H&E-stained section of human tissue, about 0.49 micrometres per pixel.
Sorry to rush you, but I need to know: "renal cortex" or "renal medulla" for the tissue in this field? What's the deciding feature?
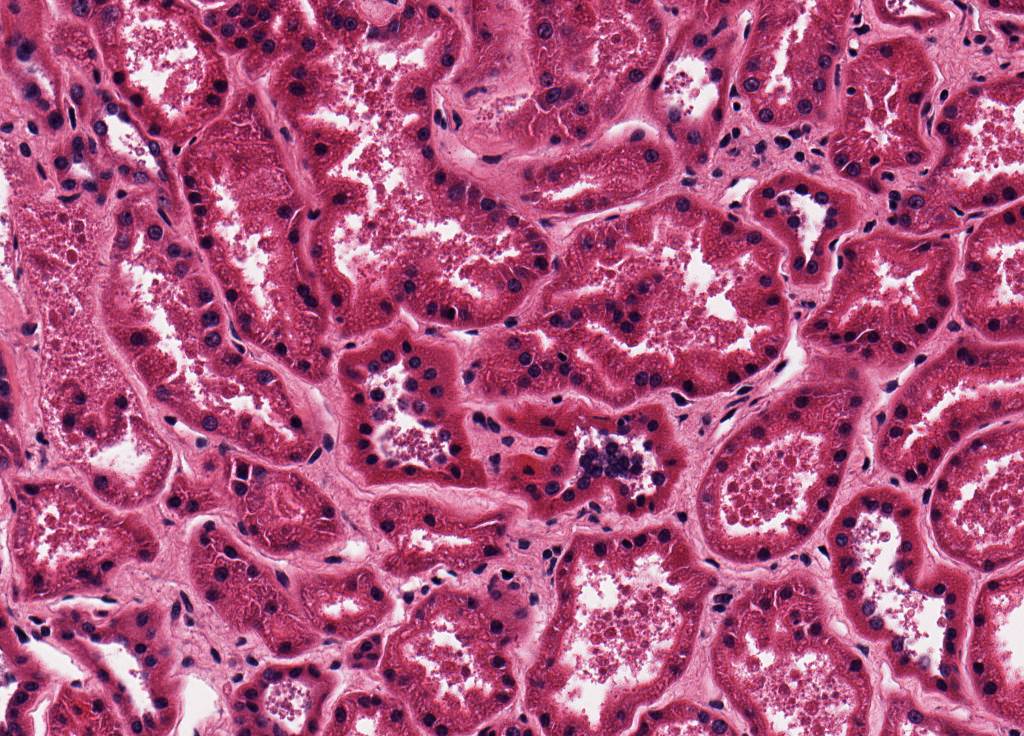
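This is renal cortex. Its closely packed tubules are cut in round, oval and elongated profiles.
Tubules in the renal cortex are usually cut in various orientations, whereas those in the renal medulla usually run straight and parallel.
A single layer of cuboidal to low columnar cells with small, round, dark, mostly basal nuclei and abundant, deeply eosinophilic cytoplasm lines each tubule.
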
